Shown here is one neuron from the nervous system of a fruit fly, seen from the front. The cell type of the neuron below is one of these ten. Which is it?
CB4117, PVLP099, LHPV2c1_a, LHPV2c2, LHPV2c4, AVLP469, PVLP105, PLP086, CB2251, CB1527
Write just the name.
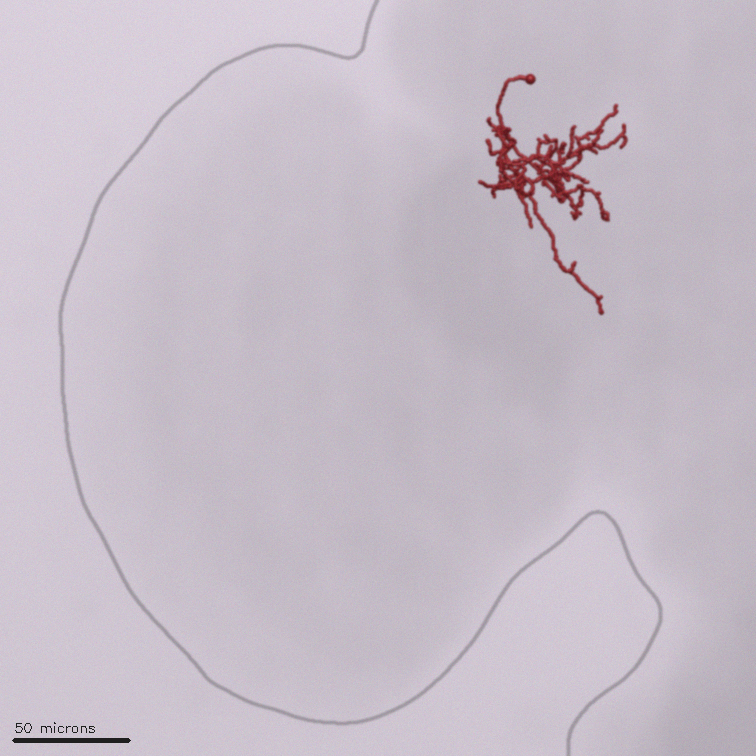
PVLP105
